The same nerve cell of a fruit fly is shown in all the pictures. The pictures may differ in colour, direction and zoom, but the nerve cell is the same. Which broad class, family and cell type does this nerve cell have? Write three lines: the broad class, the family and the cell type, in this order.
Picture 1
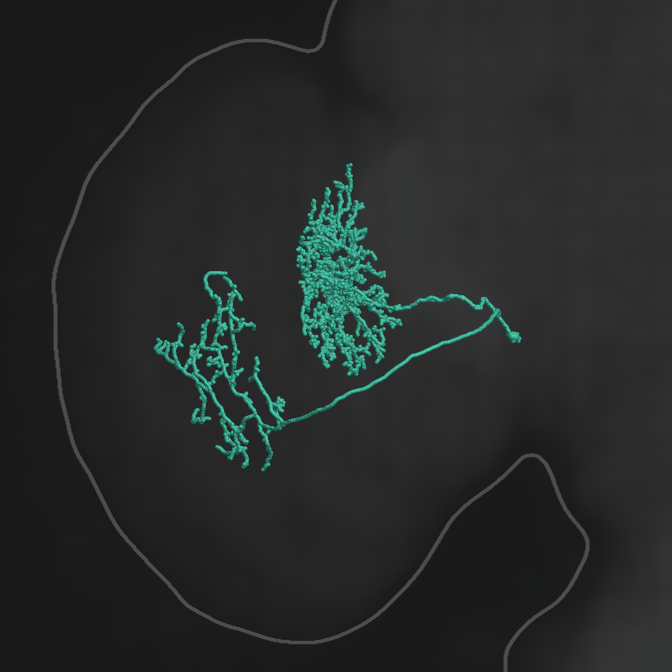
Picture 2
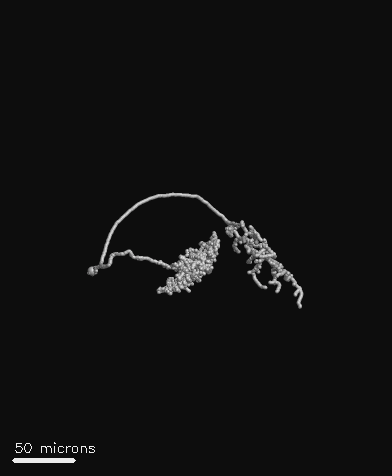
optic-lobe intrinsic neuron
MeLo
MeLo10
